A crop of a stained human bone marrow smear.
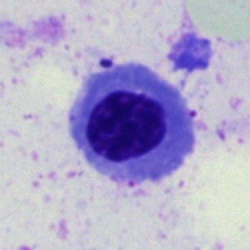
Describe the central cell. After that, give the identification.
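Look first at the outline: it is roughly round, with slightly uneven edges. Around the nucleus the cytoplasm forms a broad rim, and you can see it is widest on the right side. Its colour is an even medium blue throughout. Notice too that no granules are visible in it. This cell is an erythroblast.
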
